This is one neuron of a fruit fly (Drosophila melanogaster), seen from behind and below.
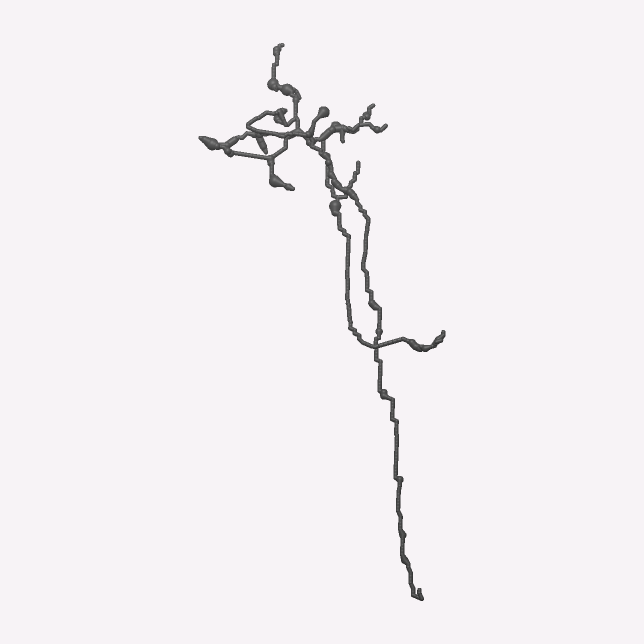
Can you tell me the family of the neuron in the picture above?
class gustatory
